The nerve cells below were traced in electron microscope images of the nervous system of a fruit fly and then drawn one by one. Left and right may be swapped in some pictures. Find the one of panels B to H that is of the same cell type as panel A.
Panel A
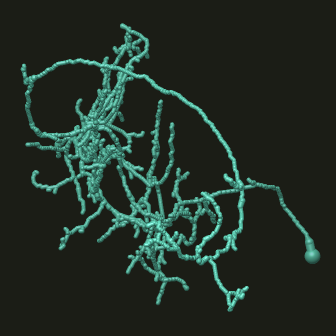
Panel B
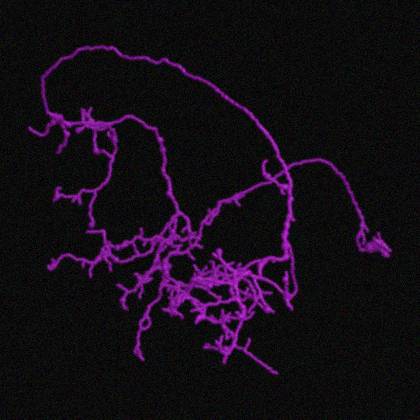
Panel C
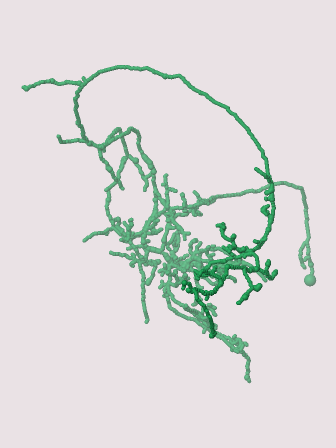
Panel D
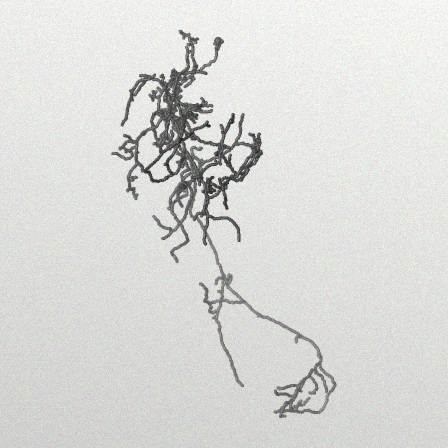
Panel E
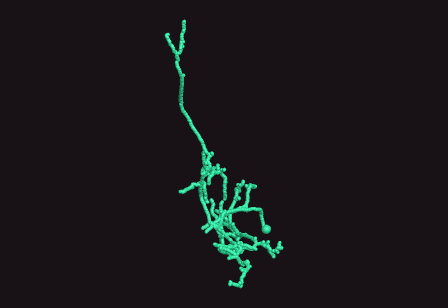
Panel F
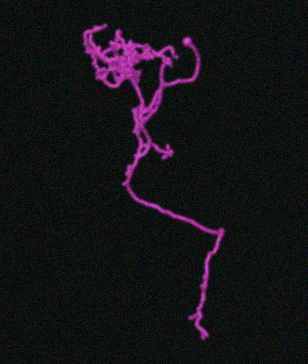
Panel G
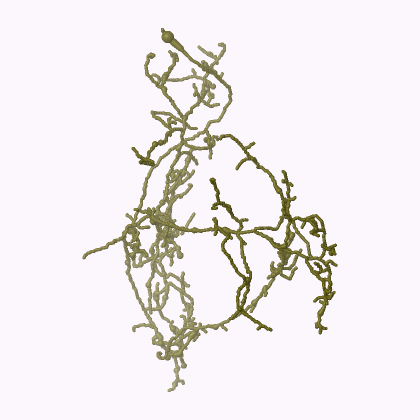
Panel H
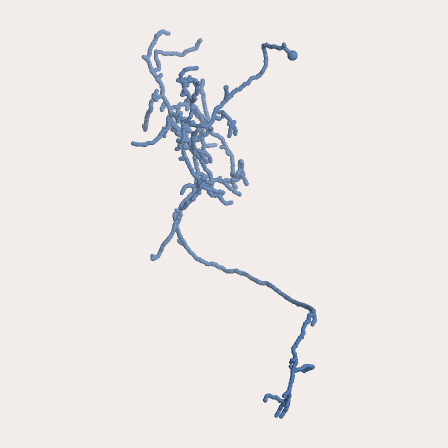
H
